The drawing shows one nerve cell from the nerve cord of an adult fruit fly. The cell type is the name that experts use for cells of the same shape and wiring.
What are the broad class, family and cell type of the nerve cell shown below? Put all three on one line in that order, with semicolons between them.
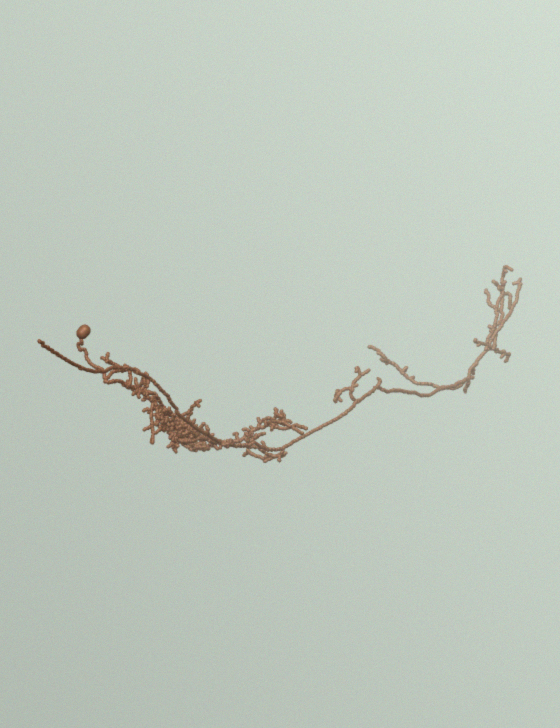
ascending neuron; hemilineage 17A; AN17A047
